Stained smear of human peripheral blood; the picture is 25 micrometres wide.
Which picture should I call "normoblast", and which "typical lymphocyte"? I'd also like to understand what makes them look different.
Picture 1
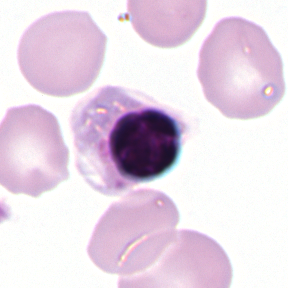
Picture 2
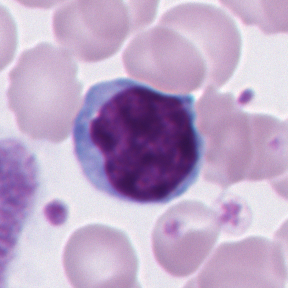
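Picture 1: normoblast; picture 2: typical lymphocyte. First, the outlines differ, irregular and somewhat angular in the normoblast but smooth and without projections in the typical lymphocyte. Second, the normoblast's nucleus is round and about 6 micrometres across, with dense, very dark purple chromatin in which coarse clumps are only just visible, and no nucleolus. The lymphocyte's nucleus, by contrast, is about 10 micrometres across in a cell of about 12 micrometres, fills about 70% of the cell's area, and has dark purple, coarsely clumped chromatin.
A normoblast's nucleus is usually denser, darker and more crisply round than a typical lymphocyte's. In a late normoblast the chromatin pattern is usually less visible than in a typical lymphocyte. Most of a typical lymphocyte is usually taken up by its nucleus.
Third, the normoblast's cytoplasm is very pale, a faint greyish lilac, and lies mostly to the left of the nucleus, whereas the lymphocyte's is pale blue with no granules.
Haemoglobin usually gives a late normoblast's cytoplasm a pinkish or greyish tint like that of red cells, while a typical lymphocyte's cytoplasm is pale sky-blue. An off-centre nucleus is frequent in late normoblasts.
A red cell presses against the lymphocyte's right edge.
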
